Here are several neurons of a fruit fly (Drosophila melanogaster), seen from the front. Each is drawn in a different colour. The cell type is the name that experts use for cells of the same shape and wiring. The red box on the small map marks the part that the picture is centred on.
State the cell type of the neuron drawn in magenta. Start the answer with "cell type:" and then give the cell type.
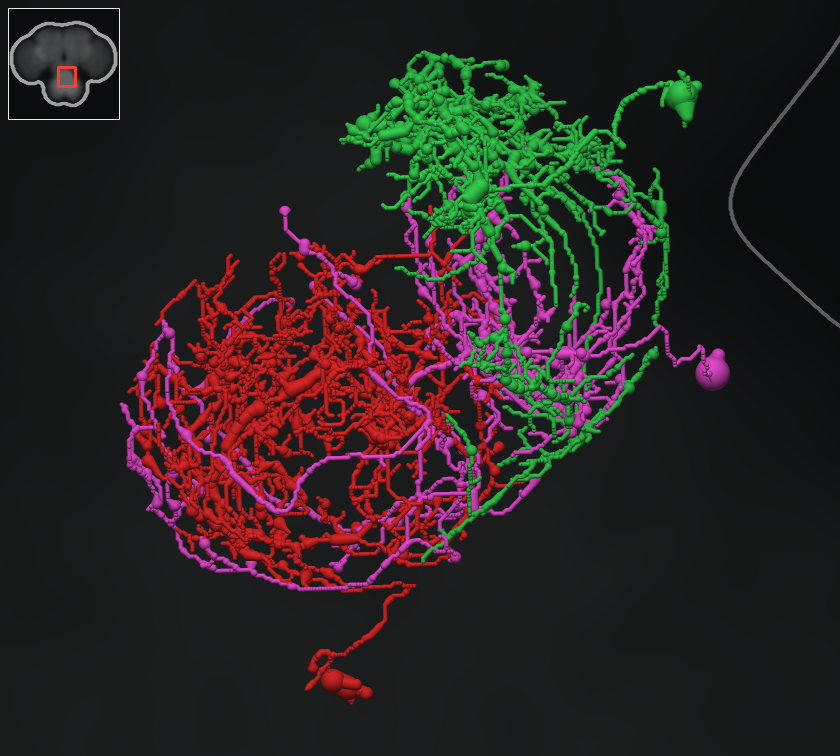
cell type: INXXX370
